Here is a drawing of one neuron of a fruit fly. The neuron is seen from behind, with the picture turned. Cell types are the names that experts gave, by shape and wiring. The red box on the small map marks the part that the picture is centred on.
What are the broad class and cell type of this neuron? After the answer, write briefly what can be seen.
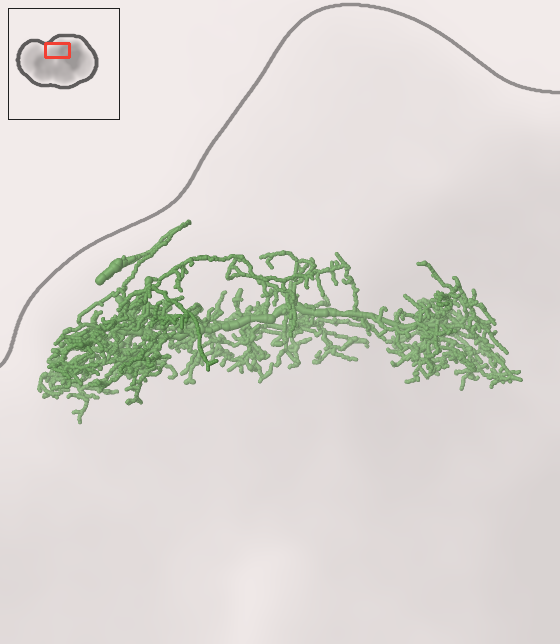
Its broad class is central-brain intrinsic neuron. The cell type is GNG023. The cell body can be seen on the left of the picture. The picture shows more than a hundred branch ends.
